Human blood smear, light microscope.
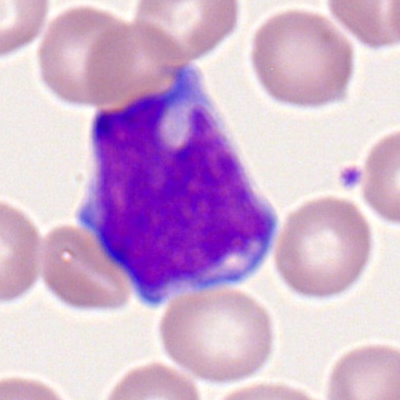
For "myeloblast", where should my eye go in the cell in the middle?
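The nucleus fills most of the cell, and the cytoplasm is only a scant rim around it; both features go with a myeloblast.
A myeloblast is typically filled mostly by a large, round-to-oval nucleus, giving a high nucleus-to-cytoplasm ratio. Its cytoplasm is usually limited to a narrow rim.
Two further features are simply seen: the cytoplasm is blue, deepest along the cell's edge, and a small pale area lies in the upper part of the nucleus.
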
